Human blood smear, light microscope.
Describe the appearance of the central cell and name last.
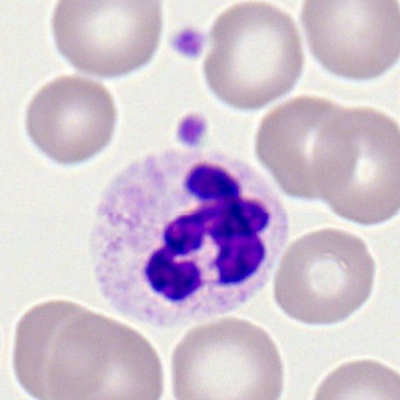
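Item one, the nucleus, is divided into several lobes joined to one another. Item two, the chromatin, is dark purple and densely clumped. Item three, the cytoplasm, is plentiful and pale pinkish-lilac, with fine, small lilac-pink granules scattered through it. Last item, the name: segmented neutrophil.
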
